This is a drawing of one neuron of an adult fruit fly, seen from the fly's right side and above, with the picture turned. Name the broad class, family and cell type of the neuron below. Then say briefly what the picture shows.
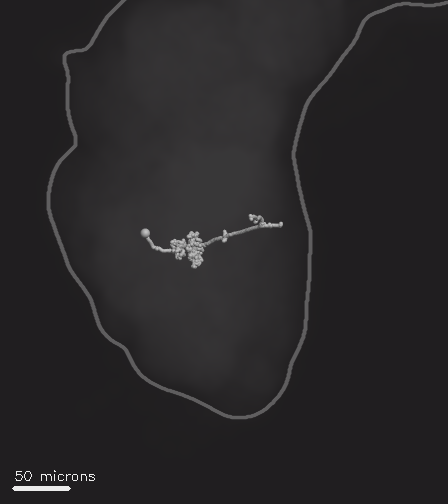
This is an optic-lobe intrinsic neuron. The family is TmY. Its cell type is TmY3. From left to right in the picture it spans about 130 microns. In this view it is more than twice as wide as it is tall.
